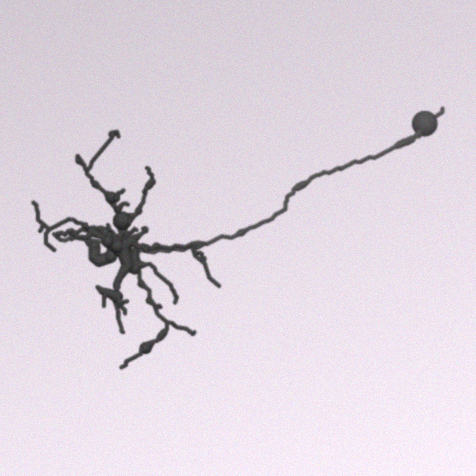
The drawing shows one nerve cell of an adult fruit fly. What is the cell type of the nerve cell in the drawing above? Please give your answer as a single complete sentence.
Among cell types, the one for this nerve cell is Dm8a.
